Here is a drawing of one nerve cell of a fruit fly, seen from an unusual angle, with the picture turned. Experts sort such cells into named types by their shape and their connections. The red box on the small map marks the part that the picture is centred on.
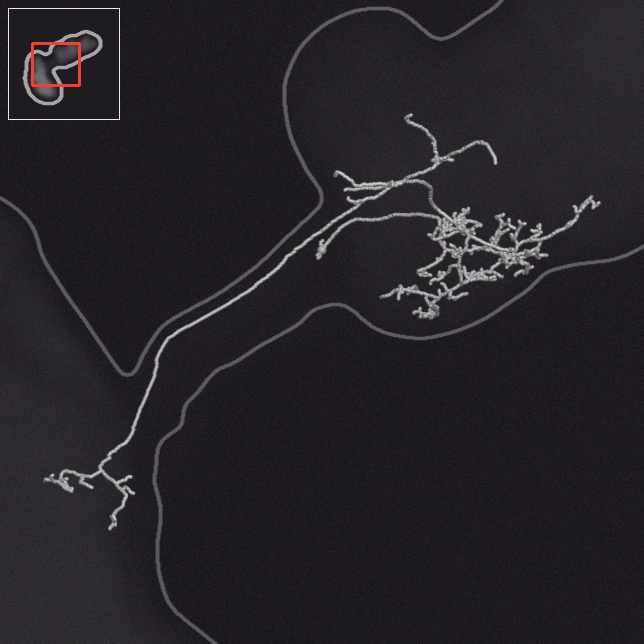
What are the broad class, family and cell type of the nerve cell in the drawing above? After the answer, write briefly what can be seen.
It is an ascending neuron. Its family is hemilineage 07B. The cell type is AN07B042. The cell body can be seen in the middle of the picture. Dozens of branch ends can be seen.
